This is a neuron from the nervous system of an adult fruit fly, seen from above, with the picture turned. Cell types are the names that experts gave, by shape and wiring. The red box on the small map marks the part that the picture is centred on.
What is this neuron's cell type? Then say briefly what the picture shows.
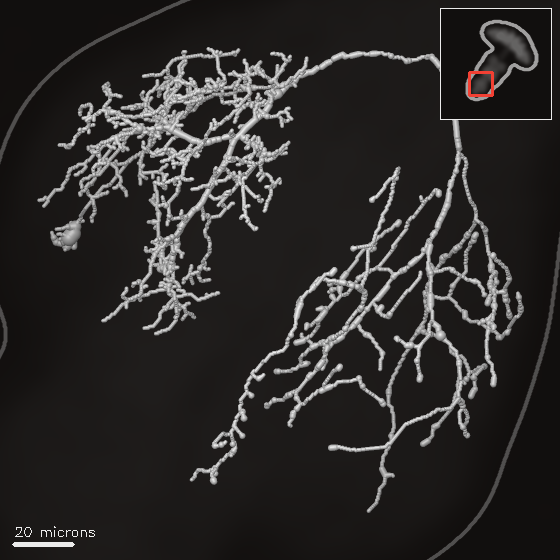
Its cell type is IN07B006. This is a nerve-cord intrinsic neuron. The cell body can be seen on the left of the picture. By the scale bar it is about 170 microns wide in this view. More than a hundred branch ends can be seen.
